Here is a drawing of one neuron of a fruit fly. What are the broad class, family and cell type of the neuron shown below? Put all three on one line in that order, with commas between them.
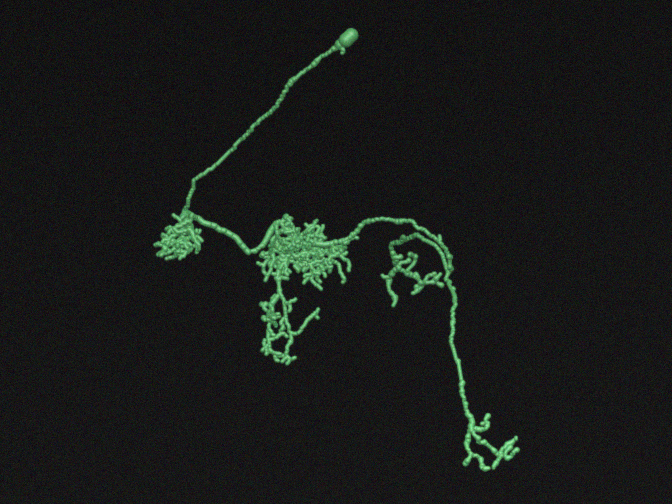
central-brain intrinsic neuron, class CX, PFL2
